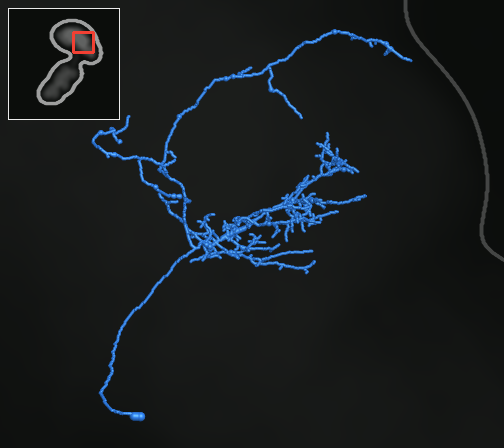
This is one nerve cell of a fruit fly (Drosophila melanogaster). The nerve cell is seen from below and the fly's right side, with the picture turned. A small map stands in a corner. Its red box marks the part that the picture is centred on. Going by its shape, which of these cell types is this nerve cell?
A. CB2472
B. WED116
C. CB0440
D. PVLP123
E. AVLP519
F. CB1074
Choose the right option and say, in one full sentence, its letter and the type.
The matching cell type for the nerve cell is option E, AVLP519.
